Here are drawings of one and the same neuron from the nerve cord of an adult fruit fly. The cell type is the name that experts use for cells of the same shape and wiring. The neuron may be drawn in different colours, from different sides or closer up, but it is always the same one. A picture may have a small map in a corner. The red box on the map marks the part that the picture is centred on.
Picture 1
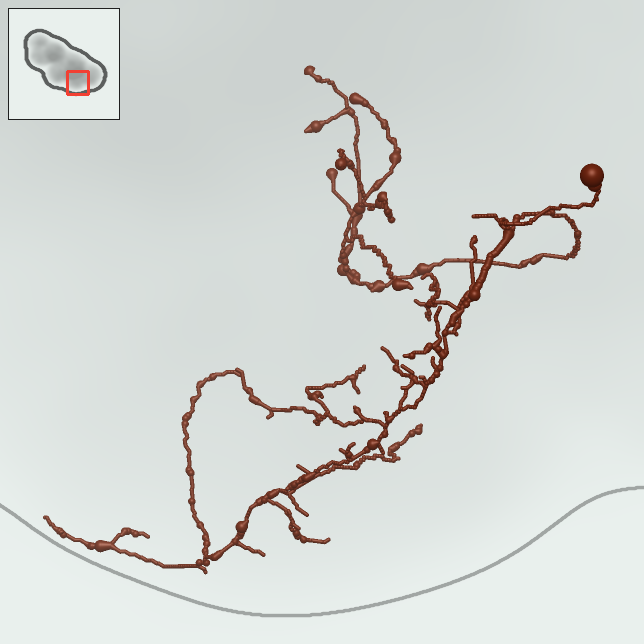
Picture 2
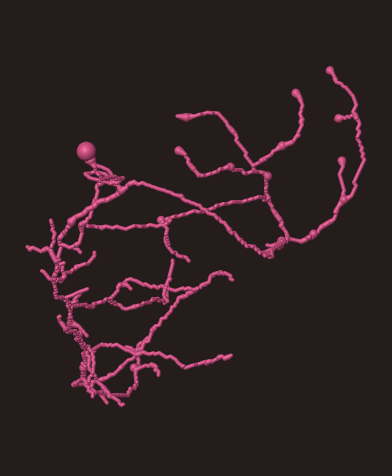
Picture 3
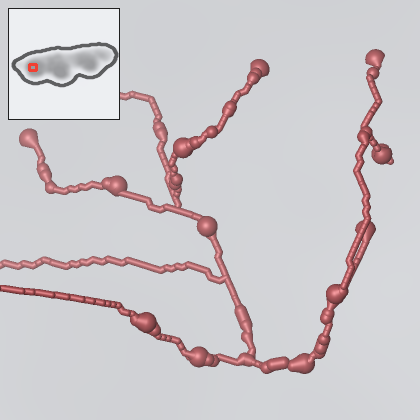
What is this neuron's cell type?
IN09A096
